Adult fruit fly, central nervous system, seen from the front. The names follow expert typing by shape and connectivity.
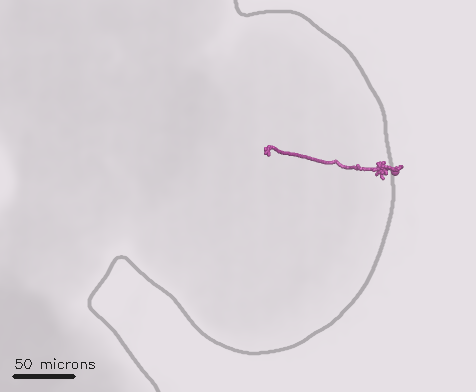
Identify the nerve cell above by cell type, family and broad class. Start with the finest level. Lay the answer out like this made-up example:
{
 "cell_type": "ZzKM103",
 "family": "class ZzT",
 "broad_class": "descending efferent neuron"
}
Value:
{
 "cell_type": "Tm9",
 "family": "Tm",
 "broad_class": "optic-lobe intrinsic neuron"
}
